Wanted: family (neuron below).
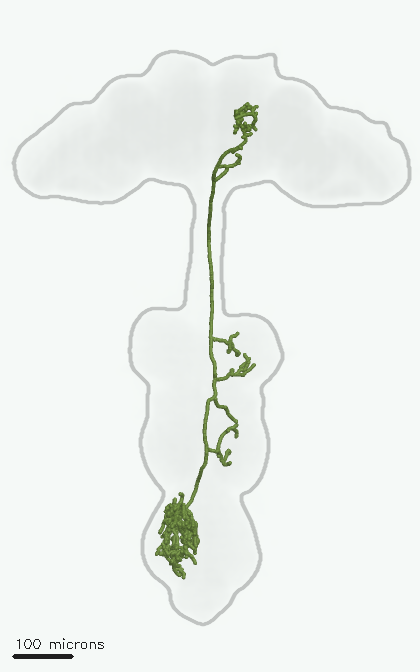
hemilineage 10B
